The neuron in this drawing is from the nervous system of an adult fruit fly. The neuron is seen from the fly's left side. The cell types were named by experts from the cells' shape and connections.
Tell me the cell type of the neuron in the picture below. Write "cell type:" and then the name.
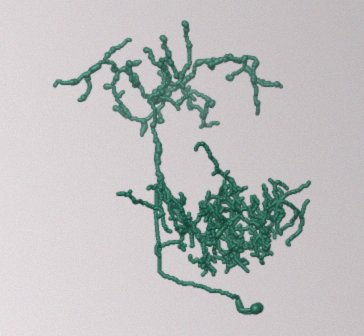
cell type: INXXX346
